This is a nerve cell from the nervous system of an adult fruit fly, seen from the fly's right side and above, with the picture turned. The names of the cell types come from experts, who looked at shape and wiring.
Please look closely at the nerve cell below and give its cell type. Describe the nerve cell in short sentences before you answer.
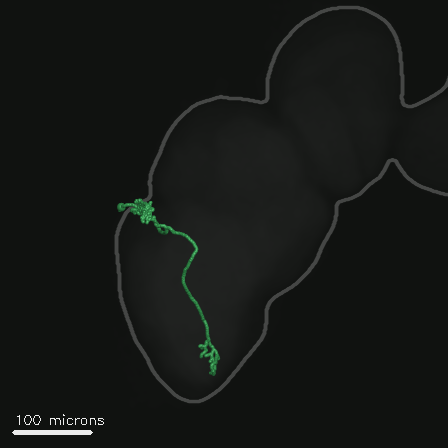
The cell body can be seen on the left of the picture. By the scale bar it is about 250 microns tall in this view. This is a central-brain intrinsic neuron. Its cell type is M_vPNml78.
